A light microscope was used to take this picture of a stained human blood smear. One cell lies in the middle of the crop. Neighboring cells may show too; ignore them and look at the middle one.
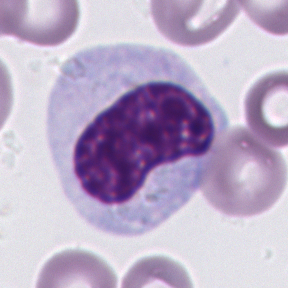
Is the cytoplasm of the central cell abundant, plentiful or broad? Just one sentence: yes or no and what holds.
Yes, its nucleus is set within plentiful cytoplasm.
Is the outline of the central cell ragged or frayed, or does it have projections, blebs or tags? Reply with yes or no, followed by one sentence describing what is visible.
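No. The cell outline is rounded and smooth, without surface projections.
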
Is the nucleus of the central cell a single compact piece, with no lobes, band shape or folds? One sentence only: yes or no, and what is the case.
Yes, within this cell the nucleus is one round, oval or kidney-shaped compact mass.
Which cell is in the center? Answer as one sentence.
What sits at the centre of this crop is a band neutrophil.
